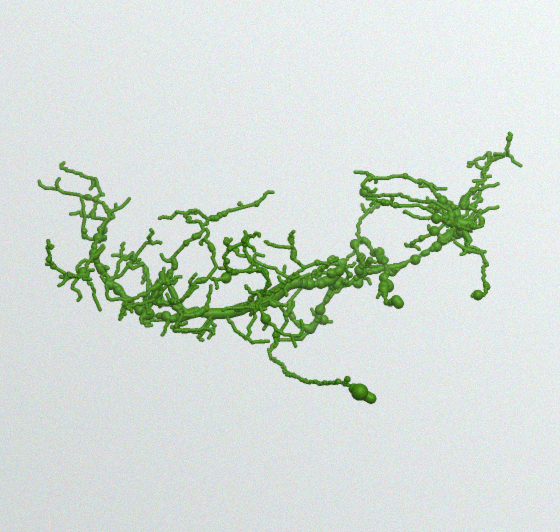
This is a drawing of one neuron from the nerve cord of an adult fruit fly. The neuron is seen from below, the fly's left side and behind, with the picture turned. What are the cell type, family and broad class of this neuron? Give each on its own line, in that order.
IN16B097
hemilineage 16B
nerve-cord intrinsic neuron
